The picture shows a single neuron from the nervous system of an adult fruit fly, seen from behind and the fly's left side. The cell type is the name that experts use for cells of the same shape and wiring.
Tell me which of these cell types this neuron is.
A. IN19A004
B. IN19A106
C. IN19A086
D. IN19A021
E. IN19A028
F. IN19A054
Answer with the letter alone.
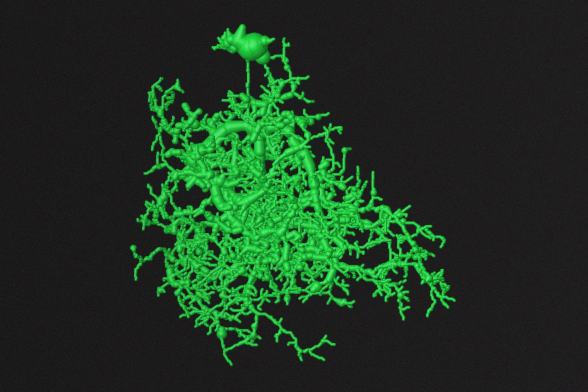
A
